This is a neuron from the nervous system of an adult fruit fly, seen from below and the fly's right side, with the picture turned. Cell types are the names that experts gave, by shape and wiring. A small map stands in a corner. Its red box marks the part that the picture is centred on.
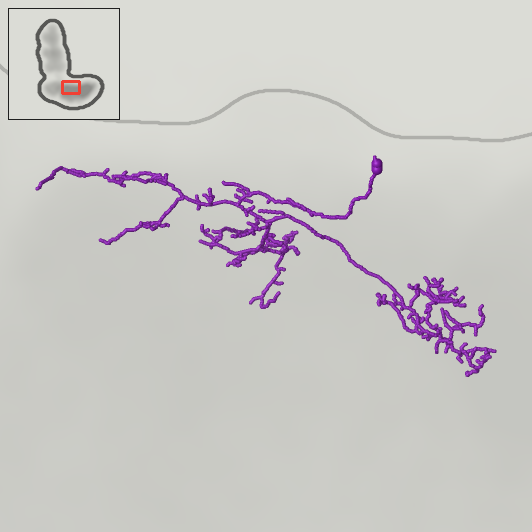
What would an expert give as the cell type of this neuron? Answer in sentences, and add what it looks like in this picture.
The cell type is SMP331. This is a central-brain intrinsic neuron. The picture shows dozens of branch ends. In this view it is wider than it is tall.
